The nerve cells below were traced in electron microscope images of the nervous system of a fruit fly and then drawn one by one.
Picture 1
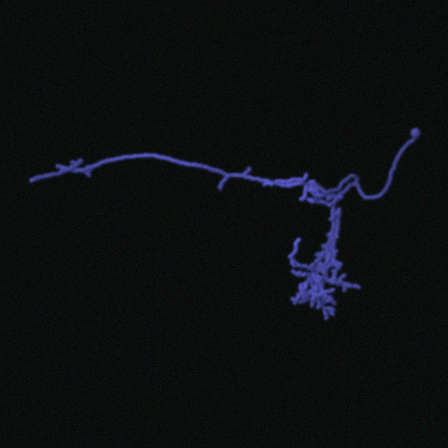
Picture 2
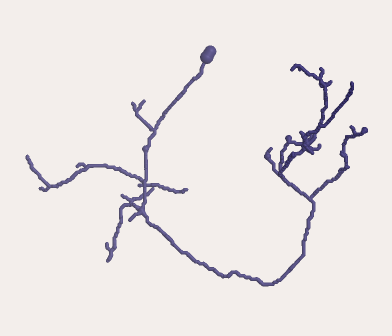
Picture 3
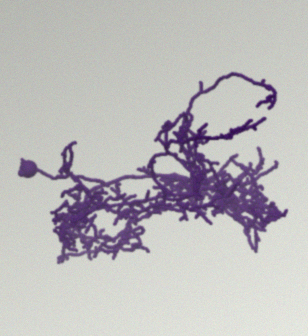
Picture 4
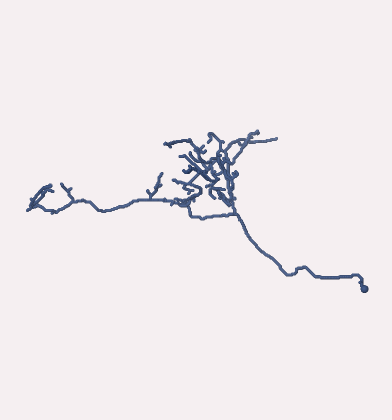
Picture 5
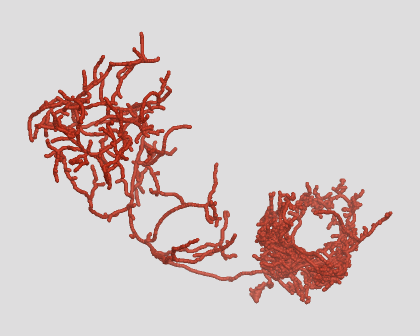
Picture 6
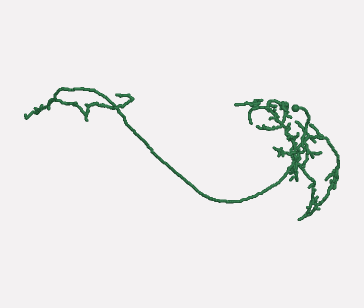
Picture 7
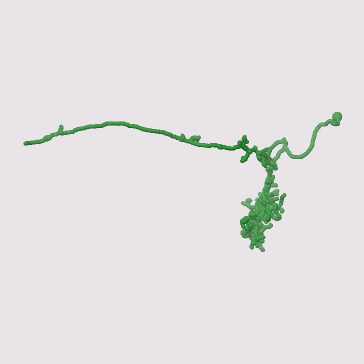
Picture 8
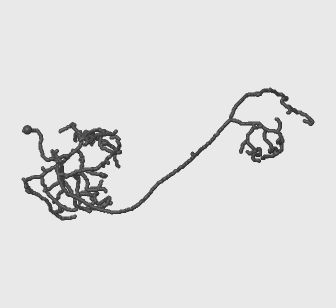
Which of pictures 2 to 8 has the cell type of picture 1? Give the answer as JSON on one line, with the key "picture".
{"picture": 7}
